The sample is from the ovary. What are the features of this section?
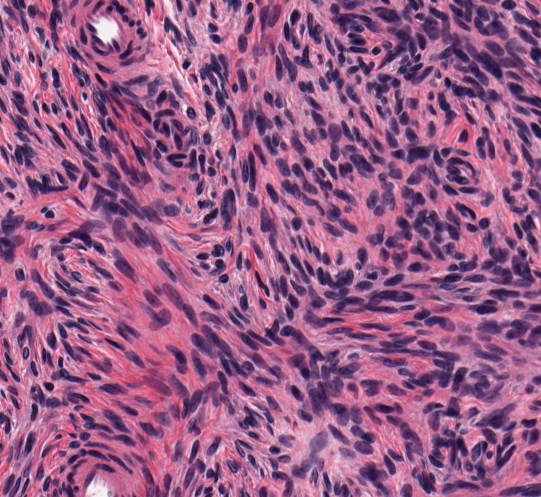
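What I see across the whole field is densely packed spindle cells in short fascicles that run in varying directions and cross one another. Up at the top left, spindle cells wrap in a concentric whorl around a small round empty space. Their nuclei look elongated to oval and dark with haematoxylin. Between the cells lie thin, wavy pink collagen strands.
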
